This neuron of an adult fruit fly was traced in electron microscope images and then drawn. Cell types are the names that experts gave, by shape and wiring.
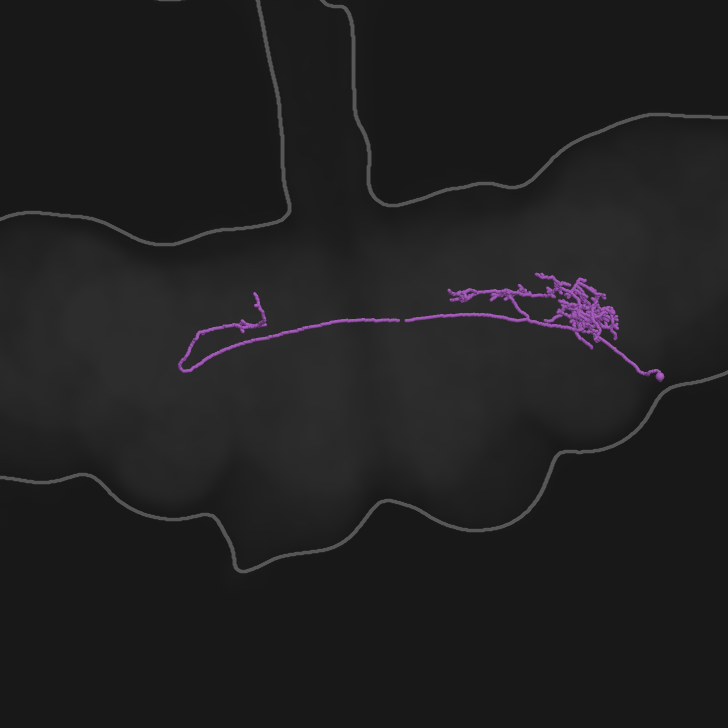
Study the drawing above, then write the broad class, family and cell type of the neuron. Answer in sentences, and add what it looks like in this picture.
Its broad class is central-brain intrinsic neuron. The family is hemilineage VLPl&d1_lateral. It is of cell type CB0061. The cell body can be seen on the right of the picture. In this view it is more than twice as wide as it is tall.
